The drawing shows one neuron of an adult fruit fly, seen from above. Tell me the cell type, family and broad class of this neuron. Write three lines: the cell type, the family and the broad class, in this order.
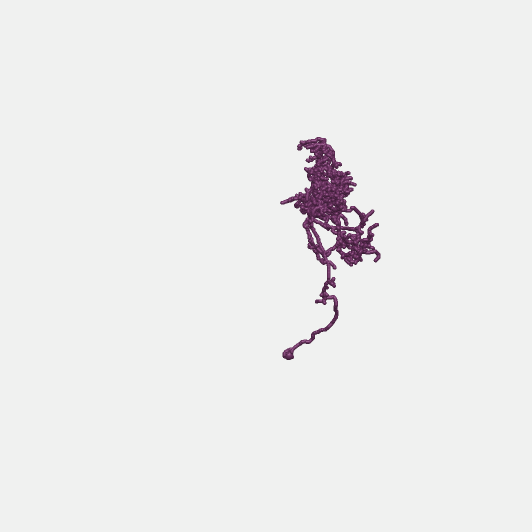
CRE077
hemilineage DM4_dorsal
central-brain intrinsic neuron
